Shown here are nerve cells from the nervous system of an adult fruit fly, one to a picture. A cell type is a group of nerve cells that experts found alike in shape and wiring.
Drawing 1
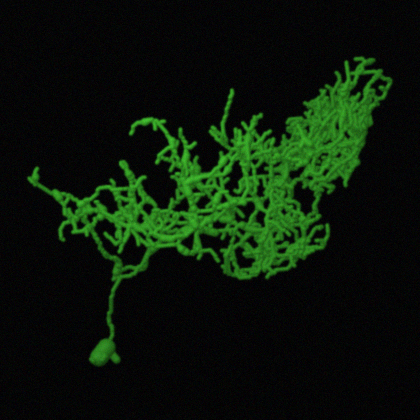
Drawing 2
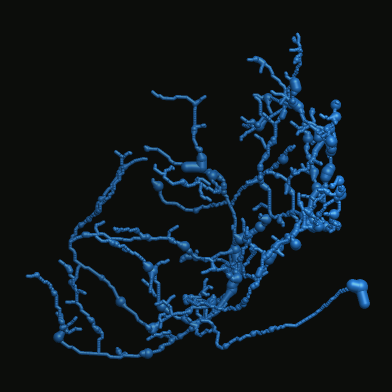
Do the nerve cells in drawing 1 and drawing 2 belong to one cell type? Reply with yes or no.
no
